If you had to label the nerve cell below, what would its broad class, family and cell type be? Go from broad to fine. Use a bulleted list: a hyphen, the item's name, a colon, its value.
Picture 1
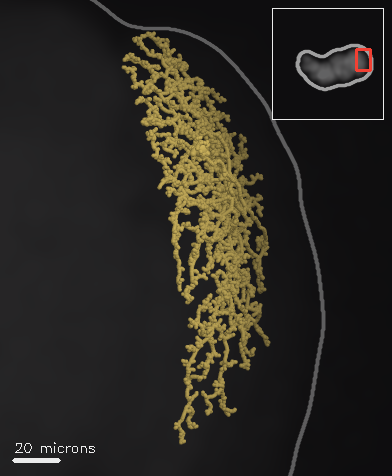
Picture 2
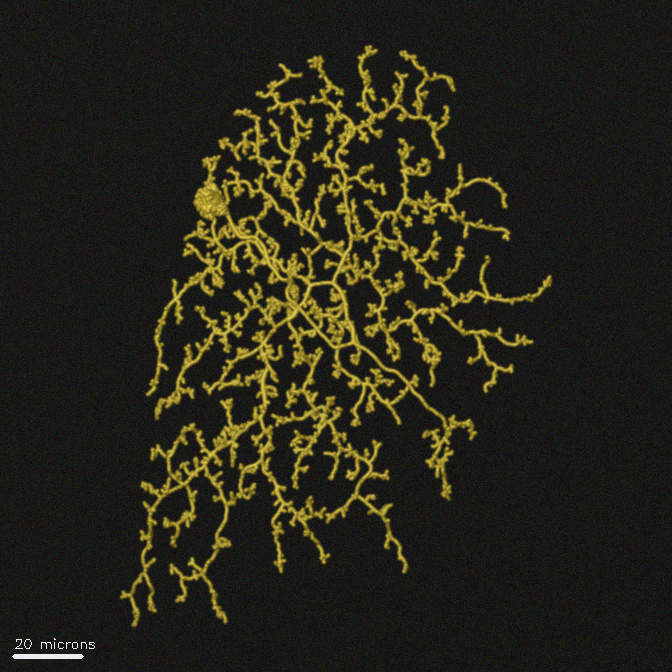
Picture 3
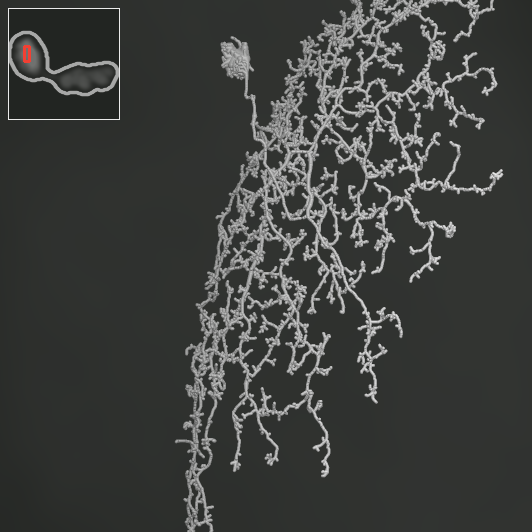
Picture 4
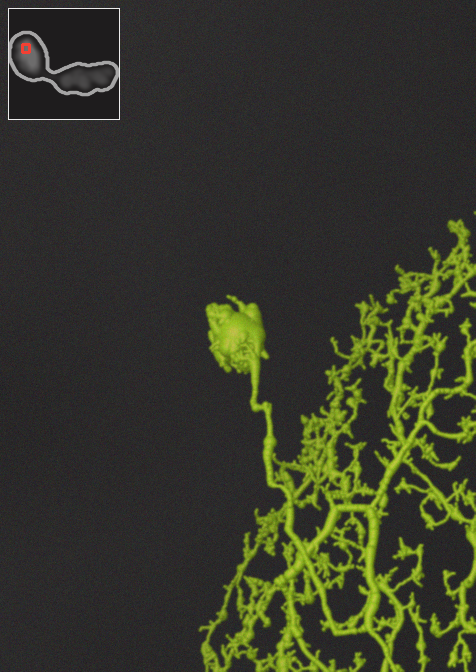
- broad class: optic-lobe intrinsic neuron
- family: Dm
- cell type: Dm19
